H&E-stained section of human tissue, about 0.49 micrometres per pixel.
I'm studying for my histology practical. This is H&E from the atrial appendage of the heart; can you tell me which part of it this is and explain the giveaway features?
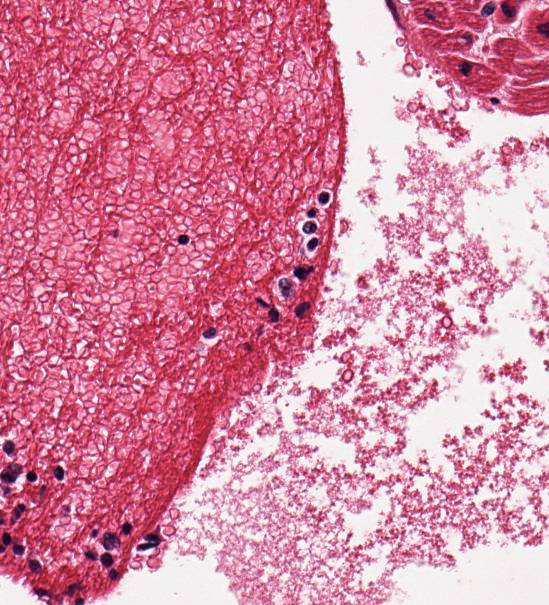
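The field shows blood in a vessel or clot. A large pink fragment of tissue fills the left half, with open space to its right. Across the fragment runs a fine mesh of small, round, pale spaces outlined by thin pink walls. Near its right border, several dark nuclei each sit within a clear halo. The open space on the right holds loose clumps of granular pink material.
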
